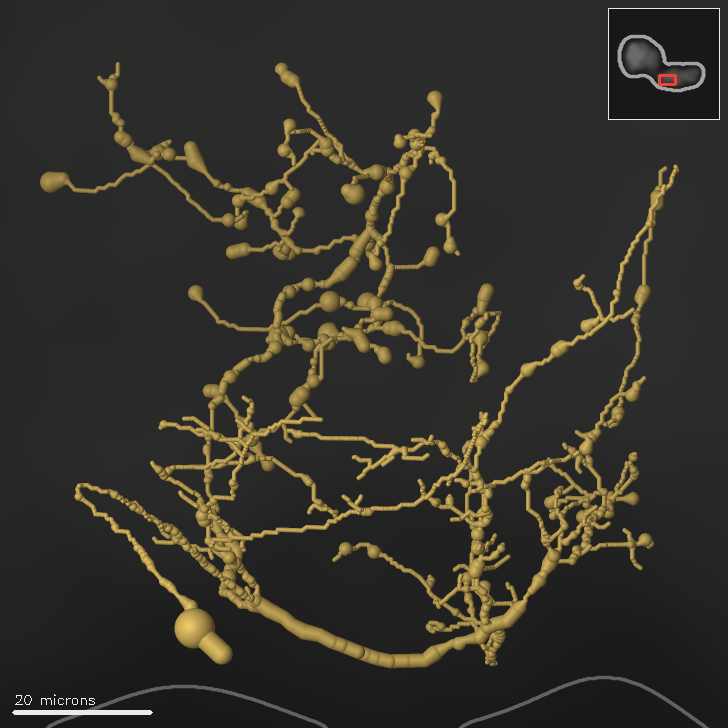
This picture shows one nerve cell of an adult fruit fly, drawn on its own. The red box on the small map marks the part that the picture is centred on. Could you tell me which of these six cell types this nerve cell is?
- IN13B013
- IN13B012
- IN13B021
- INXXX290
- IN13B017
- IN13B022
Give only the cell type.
IN13B017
